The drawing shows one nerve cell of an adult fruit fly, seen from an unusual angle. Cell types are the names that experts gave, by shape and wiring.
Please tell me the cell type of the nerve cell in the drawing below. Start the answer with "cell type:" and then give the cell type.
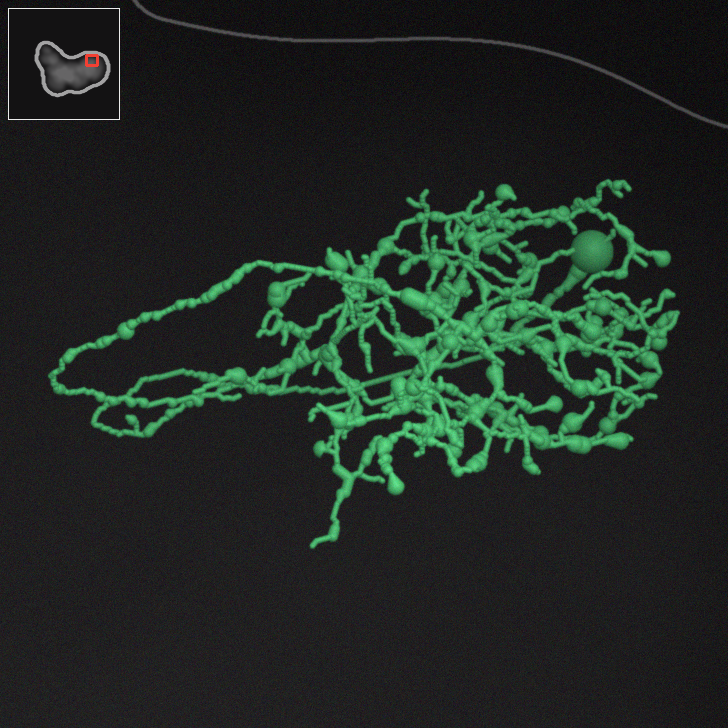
cell type: LHPV4b1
